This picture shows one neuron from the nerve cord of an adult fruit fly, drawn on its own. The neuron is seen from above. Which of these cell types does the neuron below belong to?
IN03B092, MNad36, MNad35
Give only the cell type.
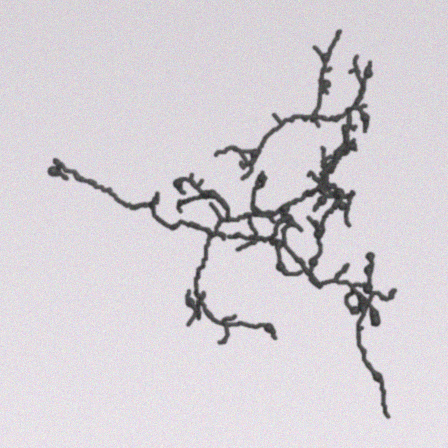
IN03B092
